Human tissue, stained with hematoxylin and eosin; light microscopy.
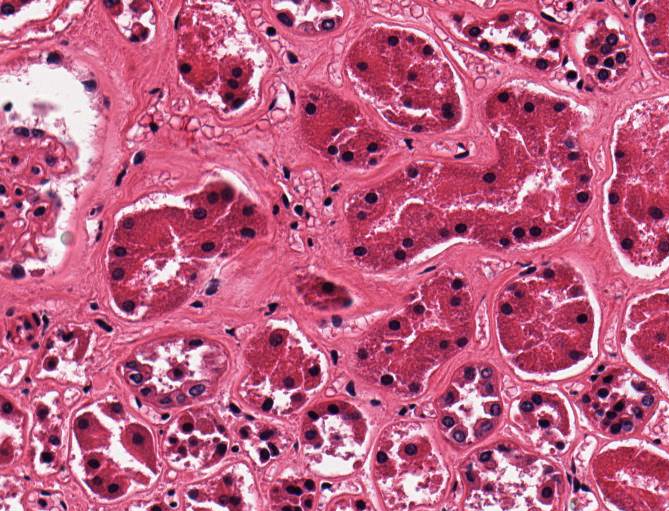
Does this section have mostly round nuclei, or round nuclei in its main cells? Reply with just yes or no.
Yes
